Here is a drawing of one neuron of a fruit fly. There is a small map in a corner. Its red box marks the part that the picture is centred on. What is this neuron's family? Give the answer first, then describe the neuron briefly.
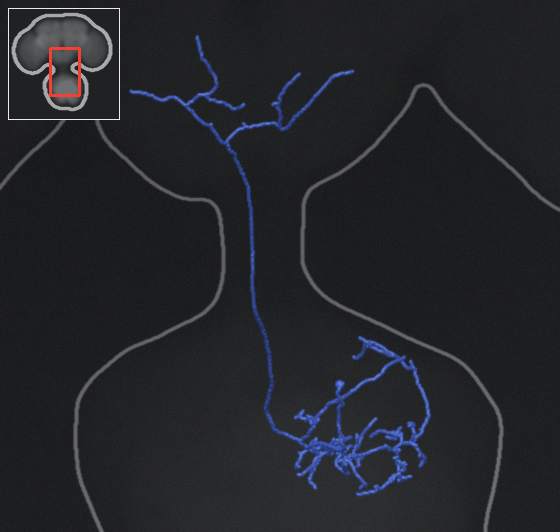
The family is hemilineage 08B. Its broad class is ascending neuron. Its cell body lies at the bottom of the picture. As drawn here it is taller than it is wide.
